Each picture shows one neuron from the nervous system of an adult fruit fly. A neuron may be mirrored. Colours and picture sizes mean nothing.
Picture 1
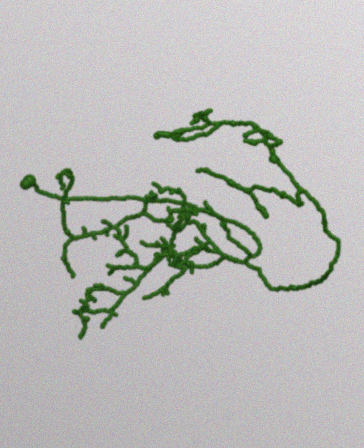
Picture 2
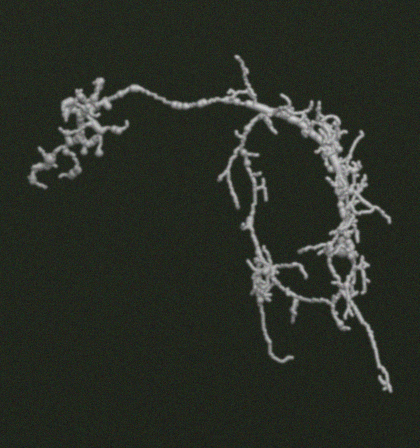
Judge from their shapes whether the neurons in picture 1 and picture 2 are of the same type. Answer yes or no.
no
